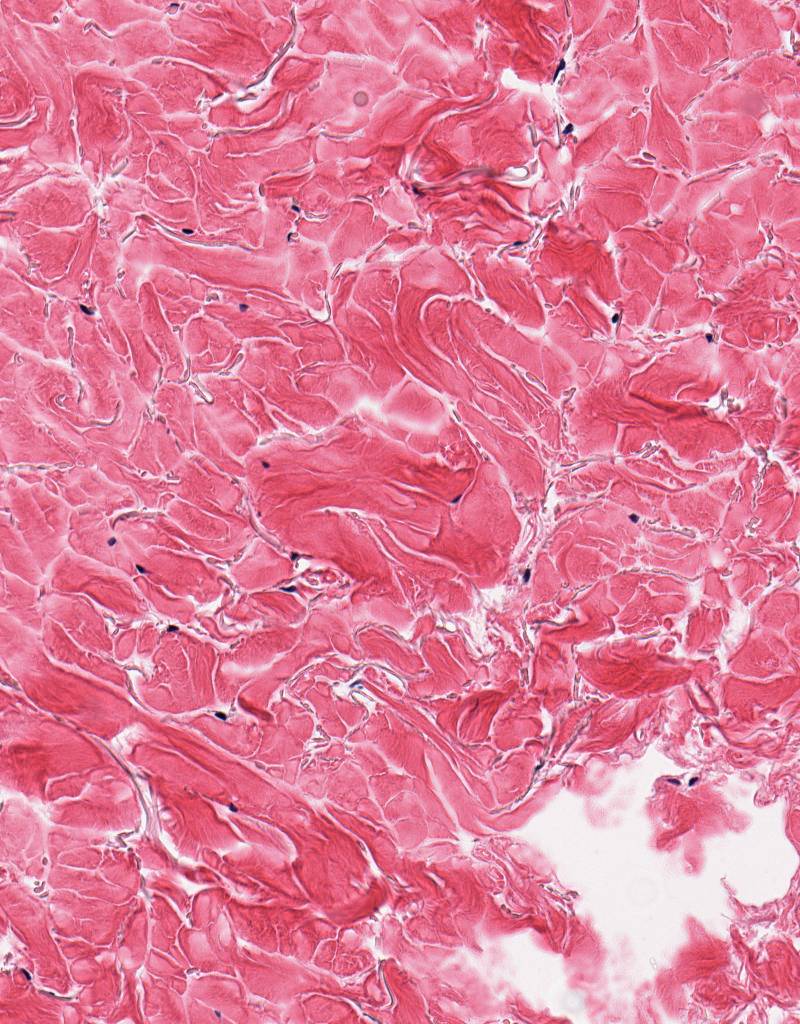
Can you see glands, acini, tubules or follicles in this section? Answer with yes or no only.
No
